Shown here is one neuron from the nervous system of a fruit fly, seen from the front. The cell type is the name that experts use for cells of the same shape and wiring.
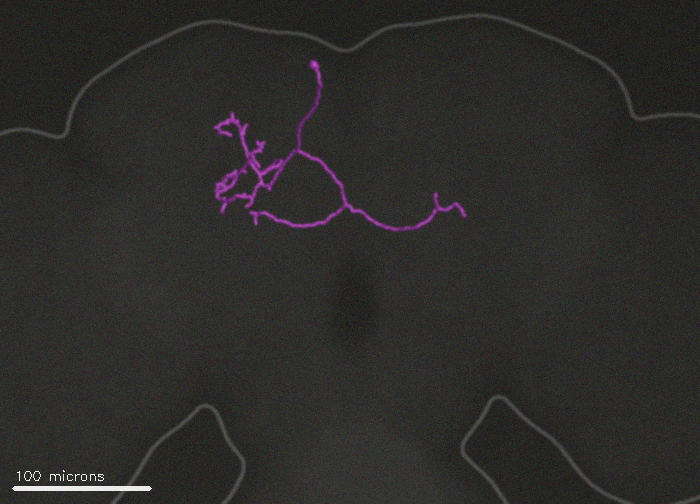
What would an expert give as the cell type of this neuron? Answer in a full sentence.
The cell type is CB2074.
